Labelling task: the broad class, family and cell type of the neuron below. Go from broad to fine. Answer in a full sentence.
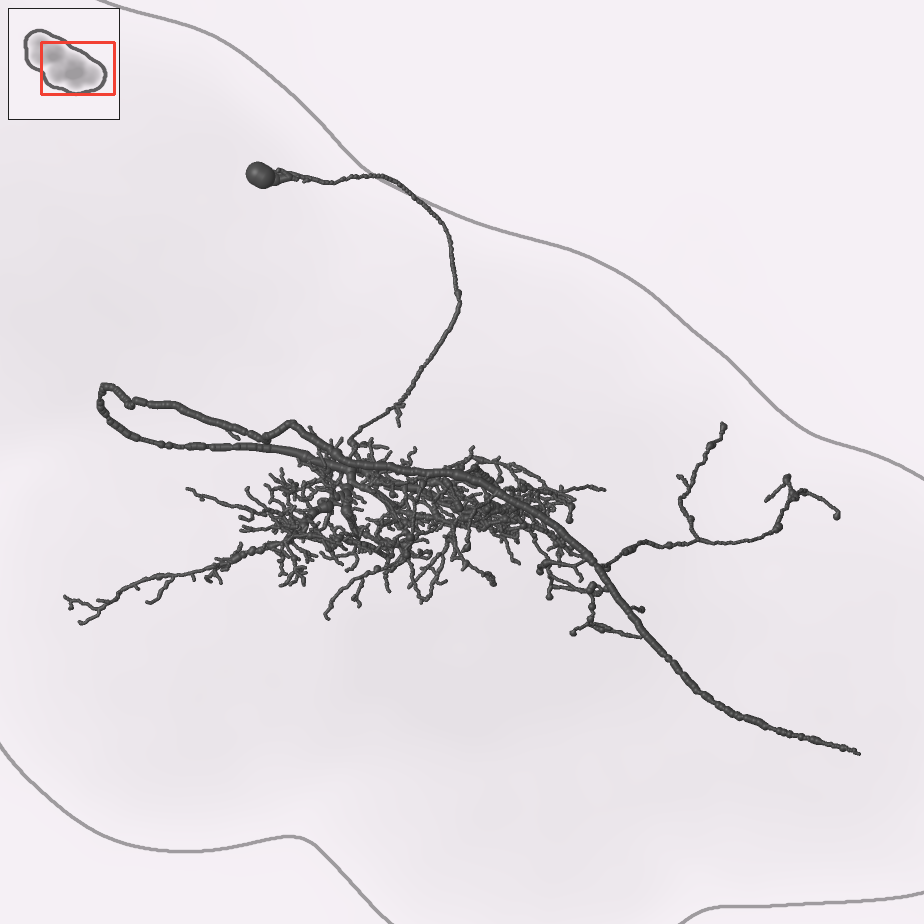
An ascending neuron of hemilineage 19B, type AN19B025.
